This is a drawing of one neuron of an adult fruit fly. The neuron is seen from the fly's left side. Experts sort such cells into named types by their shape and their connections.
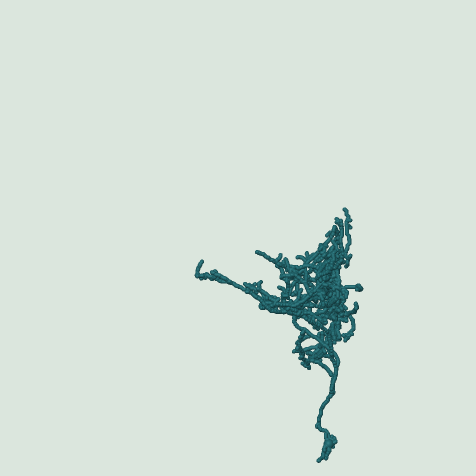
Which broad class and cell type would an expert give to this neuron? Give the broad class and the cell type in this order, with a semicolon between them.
central-brain intrinsic neuron; CB0121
